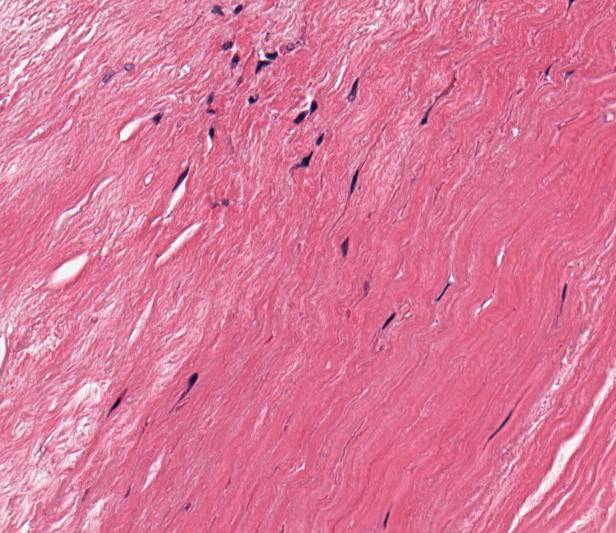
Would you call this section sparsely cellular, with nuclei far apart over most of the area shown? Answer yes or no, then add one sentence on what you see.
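Yes. Nuclei are sparse and widely scattered among the collagen.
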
